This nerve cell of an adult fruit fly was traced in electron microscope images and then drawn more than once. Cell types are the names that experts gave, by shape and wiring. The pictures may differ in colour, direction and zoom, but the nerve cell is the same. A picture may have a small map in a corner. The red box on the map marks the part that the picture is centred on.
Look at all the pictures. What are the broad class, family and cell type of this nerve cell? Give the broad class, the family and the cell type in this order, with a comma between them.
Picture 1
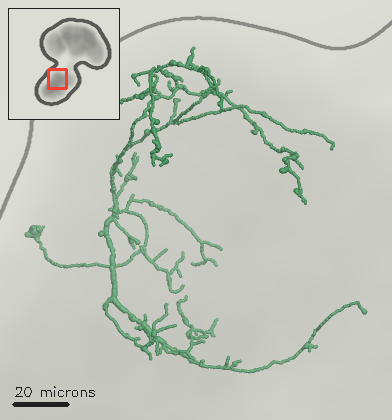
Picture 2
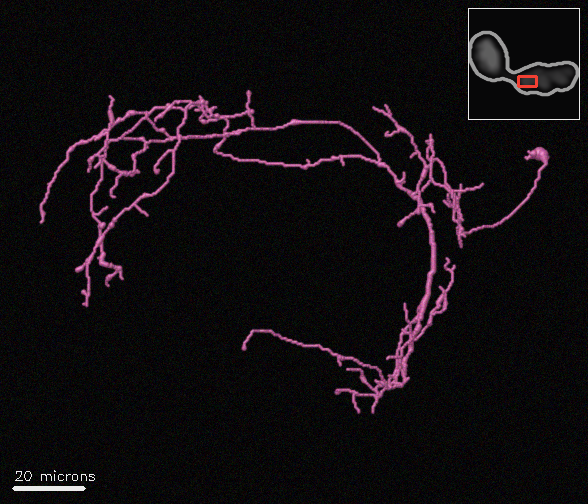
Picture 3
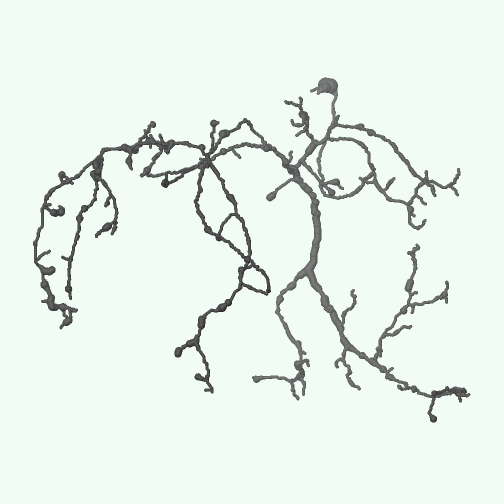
nerve-cord intrinsic neuron, hemilineage 03A, IN03A084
